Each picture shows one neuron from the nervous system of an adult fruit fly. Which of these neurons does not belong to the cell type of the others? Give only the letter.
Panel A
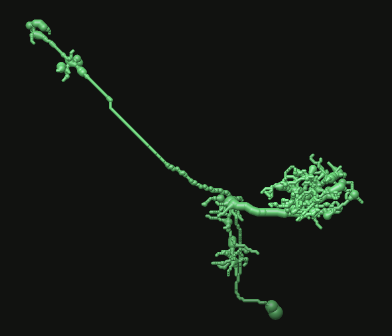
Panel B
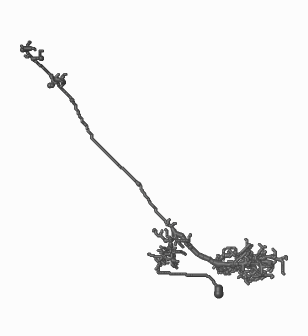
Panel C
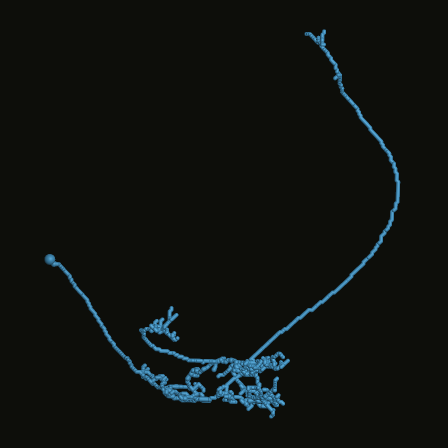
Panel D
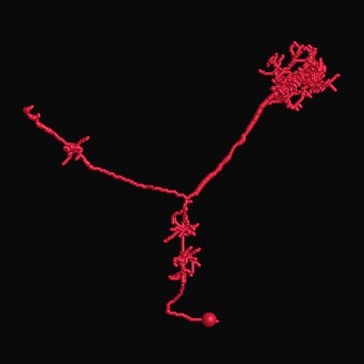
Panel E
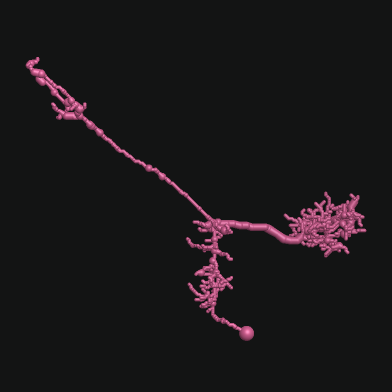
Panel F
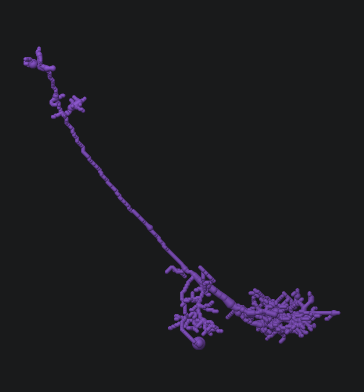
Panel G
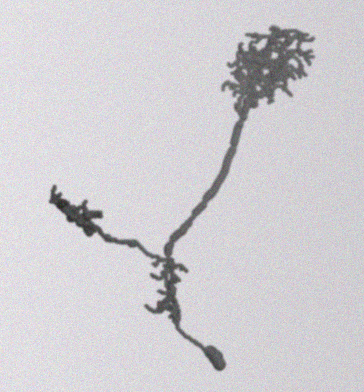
C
